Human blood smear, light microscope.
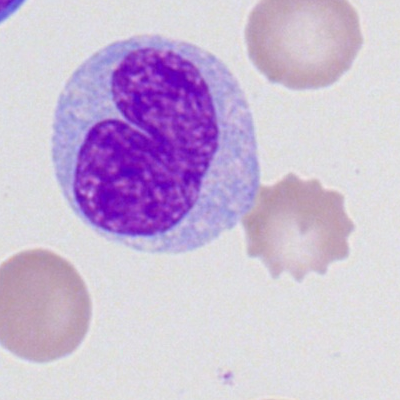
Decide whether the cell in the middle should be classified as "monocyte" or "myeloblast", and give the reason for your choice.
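Answer: monocyte rather than myeloblast. First, the cell outline is round and smooth. Next, the cytoplasm forms a wide rim that is broadest on the right side of the nucleus. Its colour is pale grey-blue. Finally, no vacuoles are seen in the cytoplasm.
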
